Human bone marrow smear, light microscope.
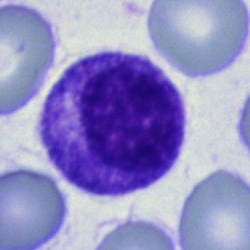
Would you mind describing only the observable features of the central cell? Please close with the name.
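The nucleus occupies most of the cell. Its chromatin is dark and coarsely clumped. Cytoplasm forms a crescent on the left side of the cell and contains no visible vacuoles. The cell is a promyelocyte.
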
